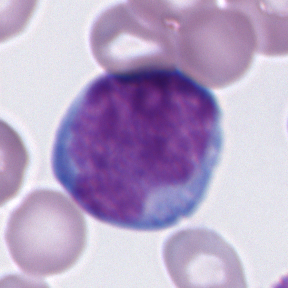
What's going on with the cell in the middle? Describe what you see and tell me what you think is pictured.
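Look first at the outline: it is smooth and roughly round. Now the chromatin, which is finely granular, with no coarse dark clumps. Beside the nucleus, at the lower right, you can find a pale, nearly clear patch in the cytoplasm. You won't see any distinct granules in the cytoplasm. What you are looking at is a myeloblast.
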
